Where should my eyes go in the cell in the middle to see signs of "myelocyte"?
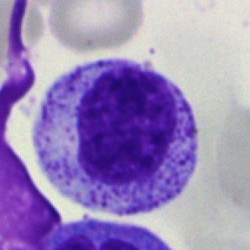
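Start with the outline, which is round and smooth. The chromatin is dark purple and patchy, with lighter areas lying between darker clumps.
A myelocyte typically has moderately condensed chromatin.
The patchy chromatin here goes along with that. Around the nucleus, the cytoplasm makes a moderate, pale lilac-grey rim that is widest on the left, and fine purple granules are scattered all through it.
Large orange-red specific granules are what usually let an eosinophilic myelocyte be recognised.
The granules in this cell are fine and purple, not large and orange-red. The cell is a myelocyte.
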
